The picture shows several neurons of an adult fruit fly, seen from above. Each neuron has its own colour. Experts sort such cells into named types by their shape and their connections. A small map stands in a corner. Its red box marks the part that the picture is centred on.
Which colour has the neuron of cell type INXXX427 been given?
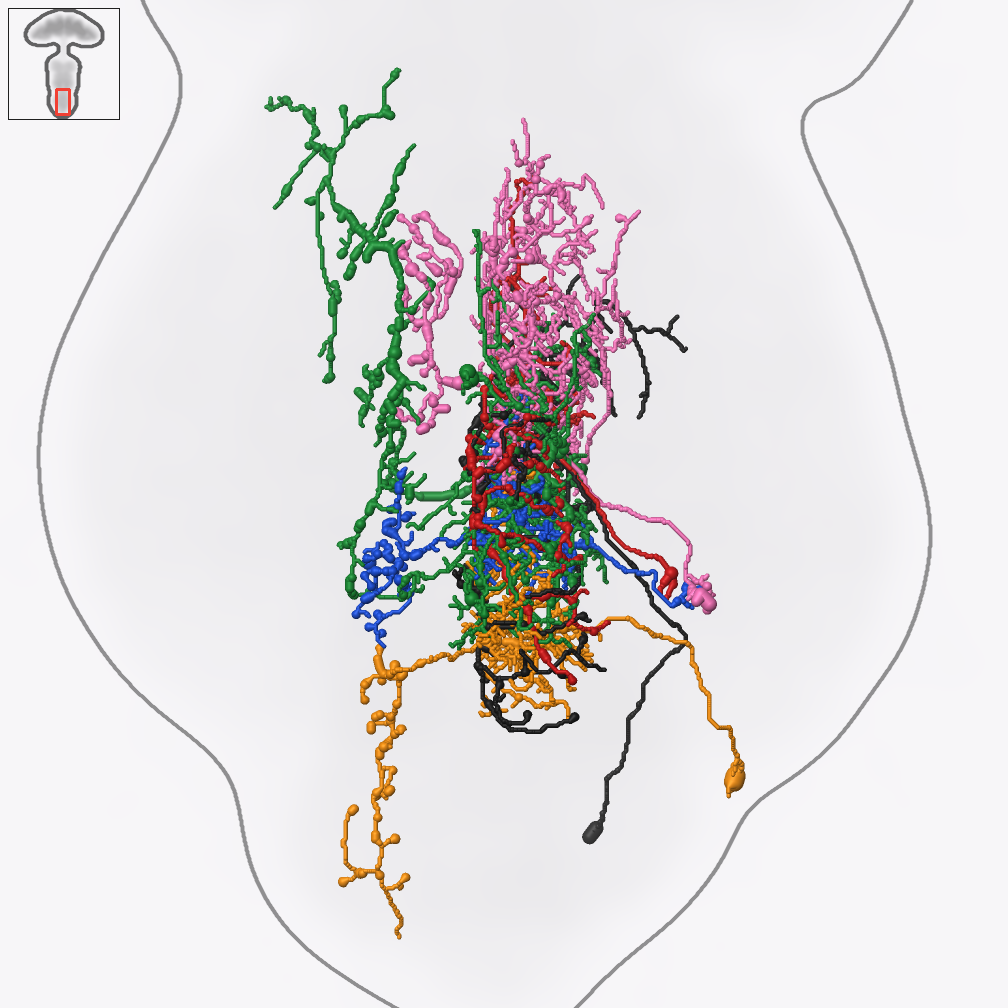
black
